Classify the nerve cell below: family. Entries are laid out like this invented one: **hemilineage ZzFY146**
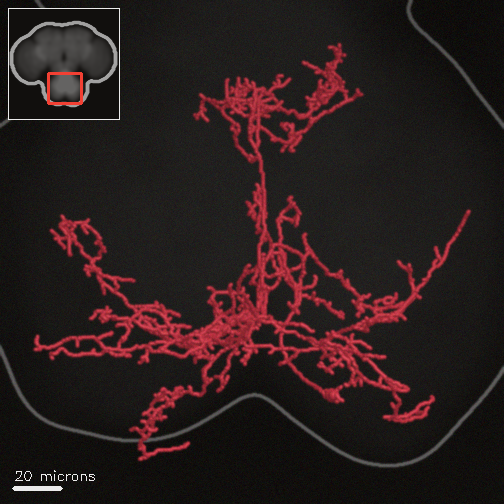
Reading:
**hemilineage 05B**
